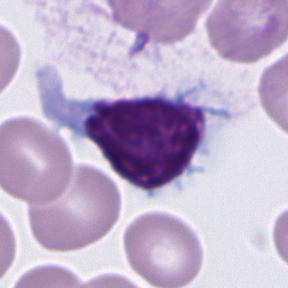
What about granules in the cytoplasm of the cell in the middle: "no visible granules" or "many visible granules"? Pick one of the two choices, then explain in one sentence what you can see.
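No visible granules. No granules are seen in the cytoplasm.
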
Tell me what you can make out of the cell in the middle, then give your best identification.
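First, many fine hair-like projections stick out from the cell's edge. The nucleus is angular: broad at the top, narrowing to a point at the bottom. Its chromatin looks dense and dark purple; the cytoplasm, pale blue. So this is a typical lymphocyte.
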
